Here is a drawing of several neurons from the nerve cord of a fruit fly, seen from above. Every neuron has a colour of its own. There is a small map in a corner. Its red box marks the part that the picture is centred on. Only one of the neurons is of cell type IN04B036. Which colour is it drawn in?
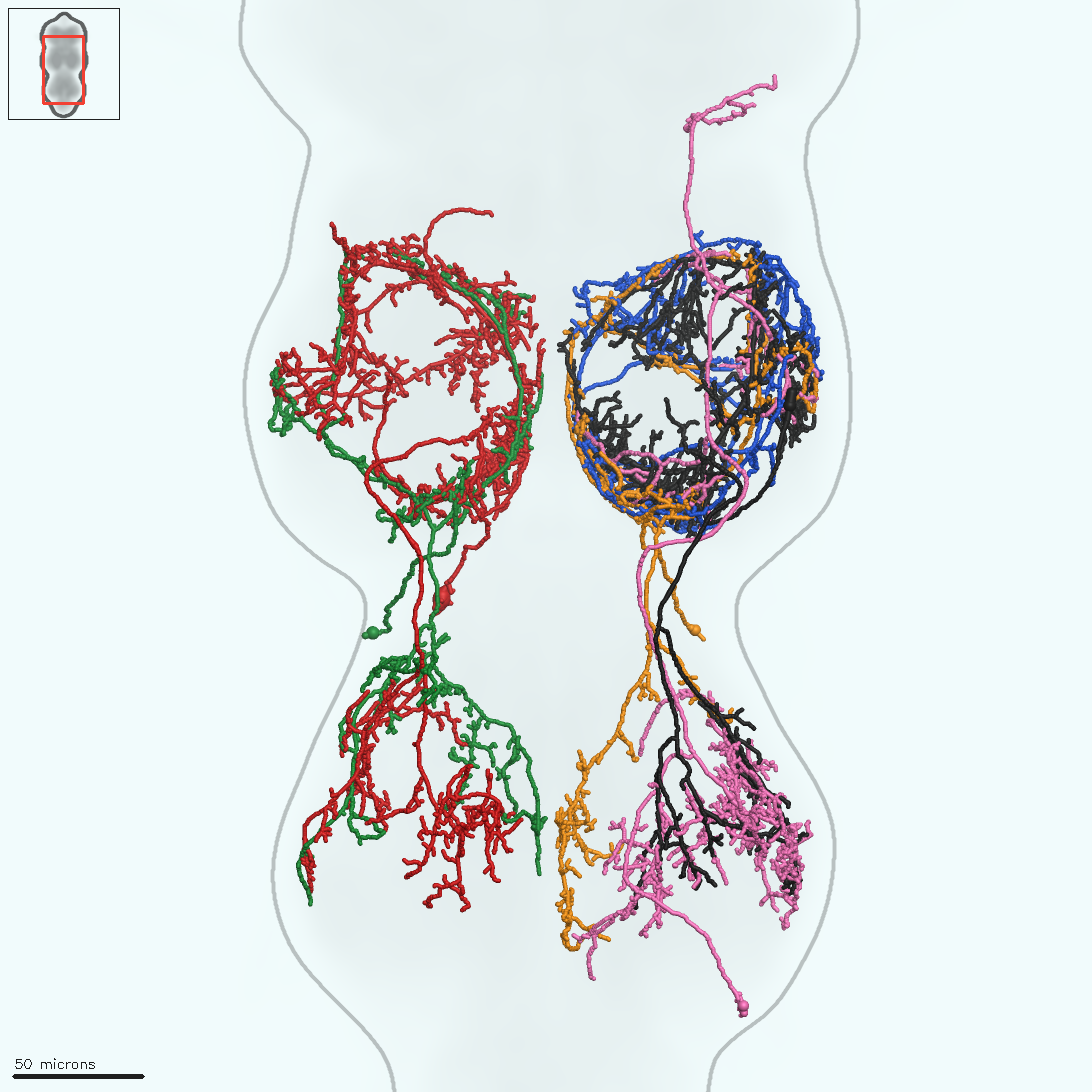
blue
